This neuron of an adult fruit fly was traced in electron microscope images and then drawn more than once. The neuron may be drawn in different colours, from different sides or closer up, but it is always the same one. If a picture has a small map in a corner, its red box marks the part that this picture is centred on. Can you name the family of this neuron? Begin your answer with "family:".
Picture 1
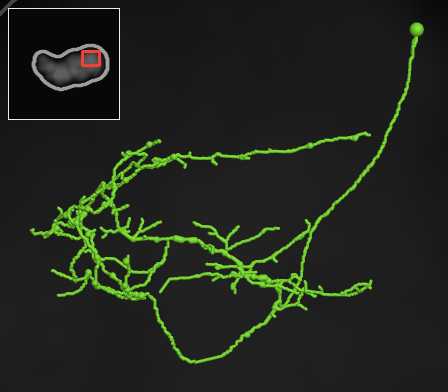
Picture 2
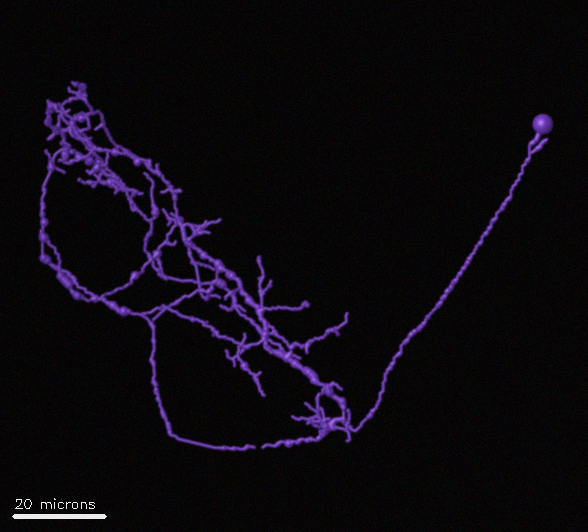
family: hemilineage VPNp1_medial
